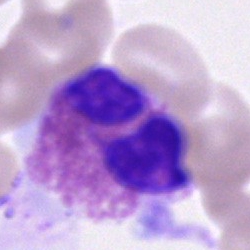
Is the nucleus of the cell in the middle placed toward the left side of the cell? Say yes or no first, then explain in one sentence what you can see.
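No. Most of the granular cytoplasm lies to the left of and below the nucleus.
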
